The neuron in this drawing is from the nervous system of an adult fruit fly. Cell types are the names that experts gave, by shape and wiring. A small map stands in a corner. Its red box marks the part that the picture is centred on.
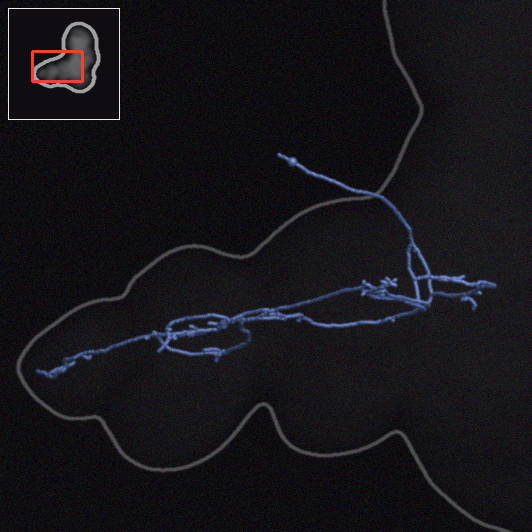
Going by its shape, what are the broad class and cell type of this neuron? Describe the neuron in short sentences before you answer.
As drawn here it is wider than it is tall. This is a sensory neuron entering the nerve cord. It is of cell type SNxx31.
